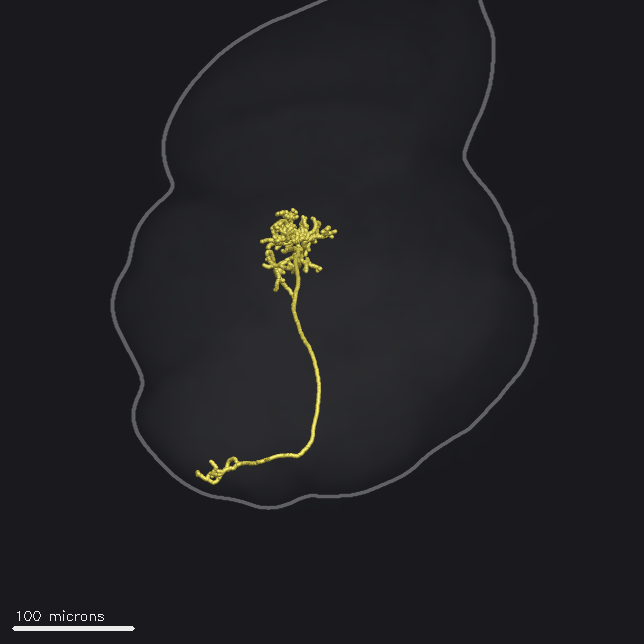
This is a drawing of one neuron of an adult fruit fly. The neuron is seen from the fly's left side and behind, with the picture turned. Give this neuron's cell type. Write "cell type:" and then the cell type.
cell type: CB1000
